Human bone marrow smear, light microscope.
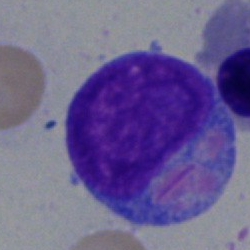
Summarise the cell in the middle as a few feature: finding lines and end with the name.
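Nucleus: fills most of the cell, toward the upper left
Cytoplasm: a crescent along the lower right side
Colour: blue cytoplasm
Inclusion: thin, straight, rod-shaped and pink, in the cytoplasm
Name: blast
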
